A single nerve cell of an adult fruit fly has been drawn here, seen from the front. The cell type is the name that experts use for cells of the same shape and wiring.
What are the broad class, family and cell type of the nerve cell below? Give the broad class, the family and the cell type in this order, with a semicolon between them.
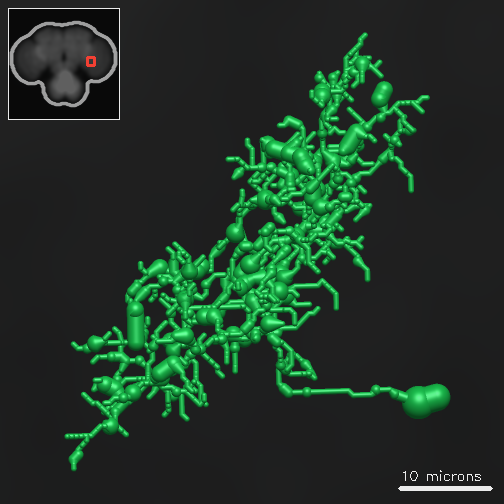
optic-lobe intrinsic neuron; LPi; LPi3412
